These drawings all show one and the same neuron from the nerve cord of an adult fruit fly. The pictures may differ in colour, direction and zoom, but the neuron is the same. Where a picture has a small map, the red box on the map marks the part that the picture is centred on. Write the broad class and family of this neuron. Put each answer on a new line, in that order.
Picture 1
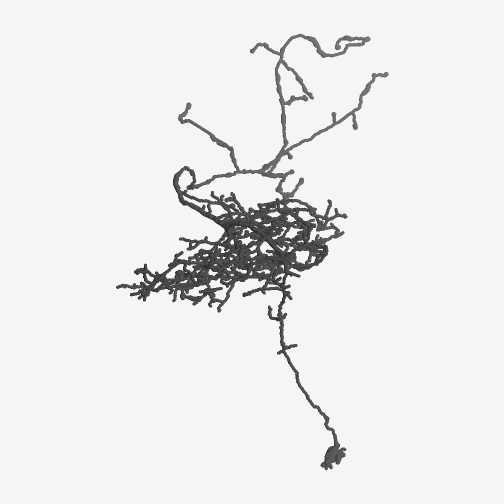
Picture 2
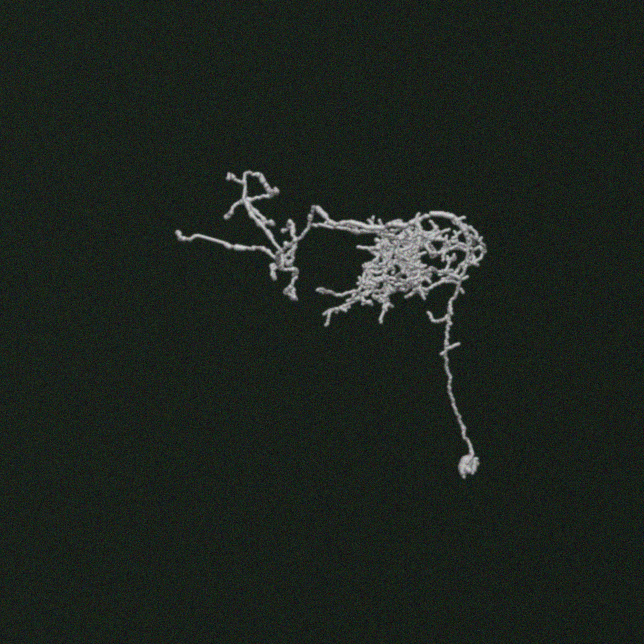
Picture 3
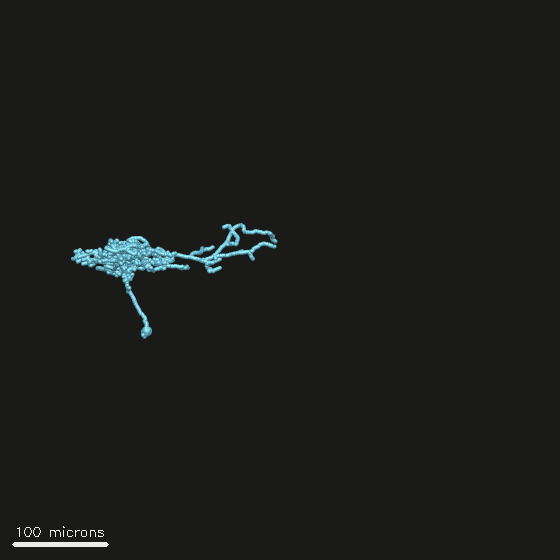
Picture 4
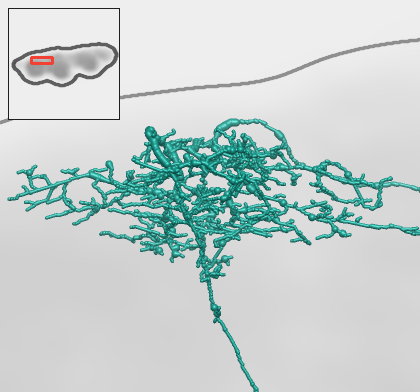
nerve-cord intrinsic neuron
hemilineage 06A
